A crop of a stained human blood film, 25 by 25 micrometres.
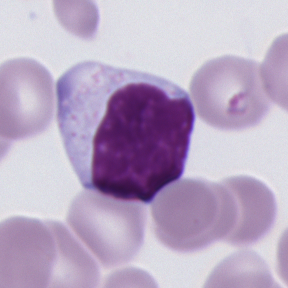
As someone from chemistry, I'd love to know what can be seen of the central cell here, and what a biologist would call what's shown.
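You'll notice the outline is angular, with fairly straight edges instead of a round contour. The nucleus is one unlobed mass, roughly squarish, and no nucleoli show in it. Small reddish-purple granules are scattered through the cytoplasm. It's a large granular lymphocyte.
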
